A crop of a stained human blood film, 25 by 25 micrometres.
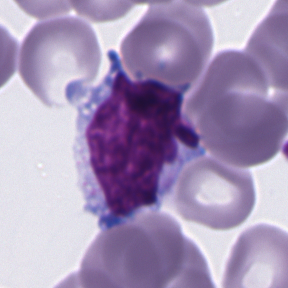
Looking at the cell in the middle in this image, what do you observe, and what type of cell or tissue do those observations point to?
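Looking first at the nucleus: angular, irregular, filling most of the cell. The pale blue cytoplasmic rim is widest on the left, with fine pinkish-purple granules scattered there. A small dark purple knob juts from the right side. This is a typical lymphocyte.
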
